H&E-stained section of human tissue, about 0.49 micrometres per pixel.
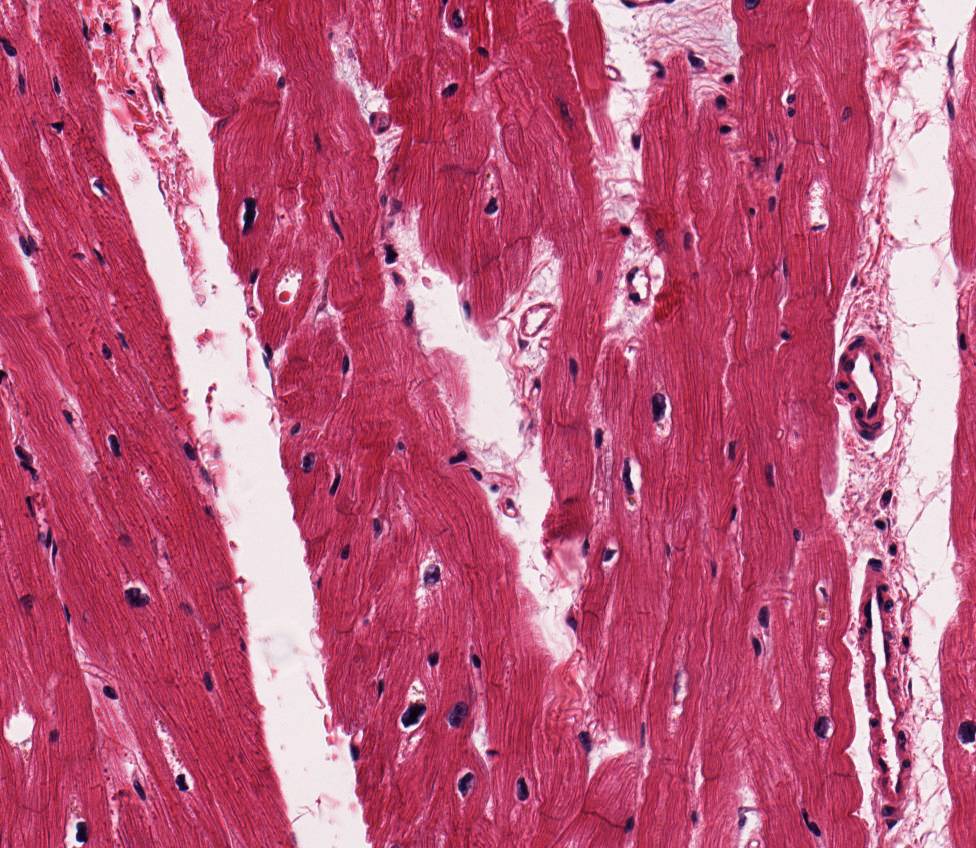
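Atrial appendage of the heart. Cardiac muscle fibres branch and join their neighbours instead of lying as separate cylinders. Each cell has one central oval nucleus, many sitting in a small pale clear zone. The cytoplasm is deeply eosinophilic, with fine lengthwise fibrillar lines.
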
